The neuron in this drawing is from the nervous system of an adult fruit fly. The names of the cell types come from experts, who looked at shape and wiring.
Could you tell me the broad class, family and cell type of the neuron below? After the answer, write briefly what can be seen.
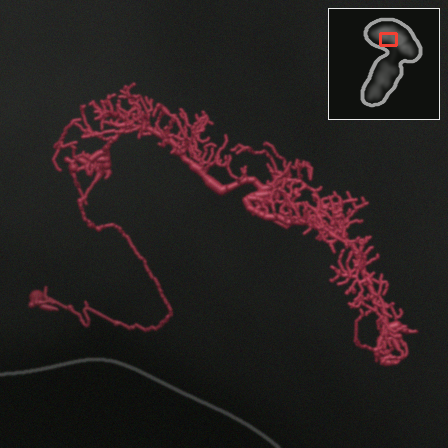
It is a central-brain intrinsic neuron. Its family is hemilineage PBp1. The cell type is Delta7. It lies in the brain. In this view it is wider than it is tall.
